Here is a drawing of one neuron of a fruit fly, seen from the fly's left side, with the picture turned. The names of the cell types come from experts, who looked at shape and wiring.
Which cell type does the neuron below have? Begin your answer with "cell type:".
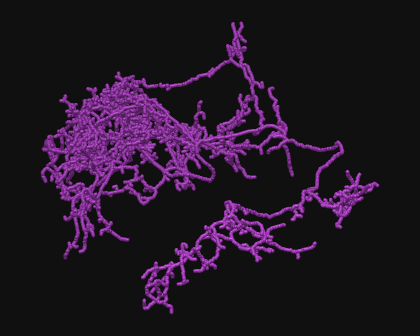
cell type: AVLP397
